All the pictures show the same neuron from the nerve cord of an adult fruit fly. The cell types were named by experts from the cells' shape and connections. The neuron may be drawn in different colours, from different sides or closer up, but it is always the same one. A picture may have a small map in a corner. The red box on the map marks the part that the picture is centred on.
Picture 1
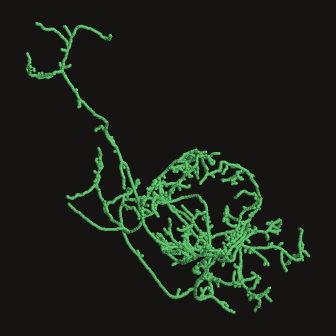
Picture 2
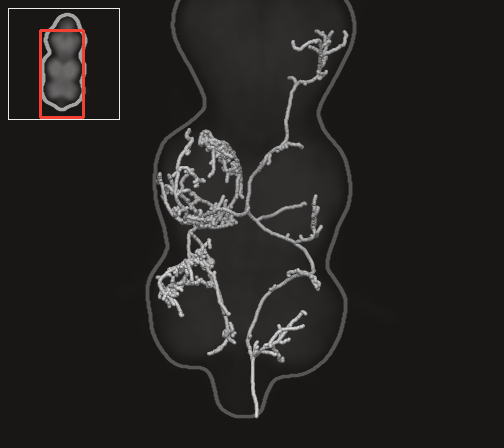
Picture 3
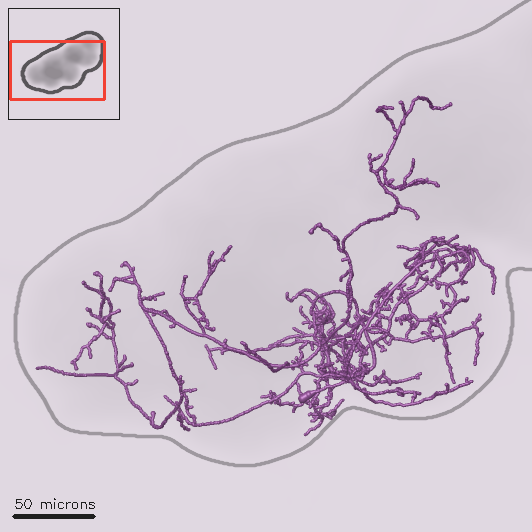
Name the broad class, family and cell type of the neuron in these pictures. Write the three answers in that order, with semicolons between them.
ascending neuron; hemilineage 07B; AN07B011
